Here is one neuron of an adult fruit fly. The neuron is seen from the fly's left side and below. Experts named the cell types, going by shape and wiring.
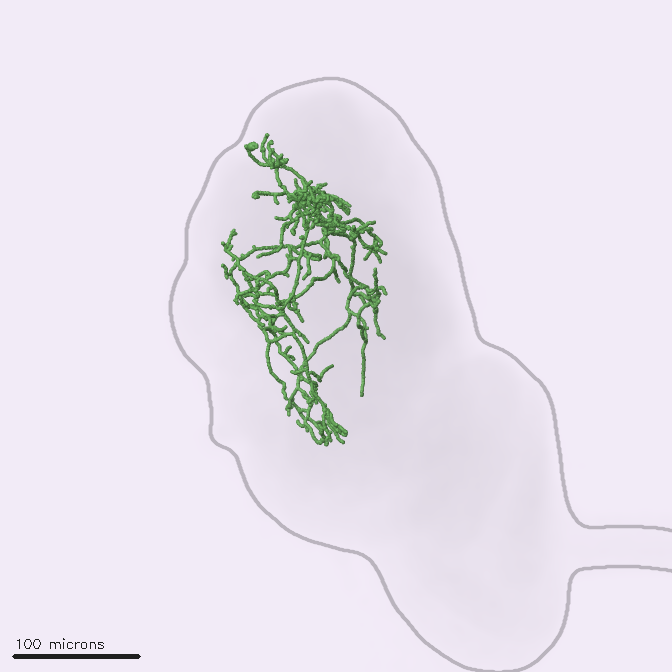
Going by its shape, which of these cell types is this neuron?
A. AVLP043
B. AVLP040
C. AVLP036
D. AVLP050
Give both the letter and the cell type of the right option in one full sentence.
What option C names, AVLP036, is the cell type of the neuron.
